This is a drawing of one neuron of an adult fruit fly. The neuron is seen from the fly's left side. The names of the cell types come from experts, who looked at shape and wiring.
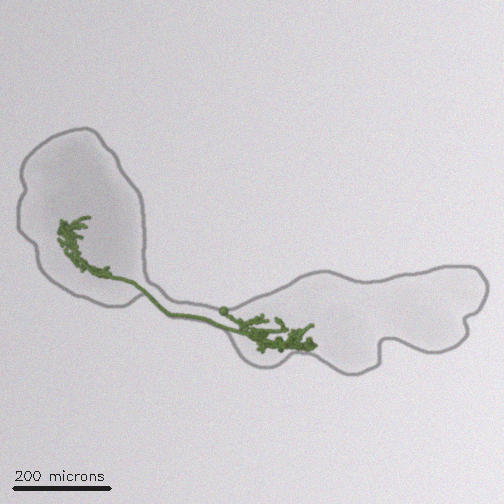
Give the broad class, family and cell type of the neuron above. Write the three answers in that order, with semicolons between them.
ascending neuron; hemilineage 17A; AN17A050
